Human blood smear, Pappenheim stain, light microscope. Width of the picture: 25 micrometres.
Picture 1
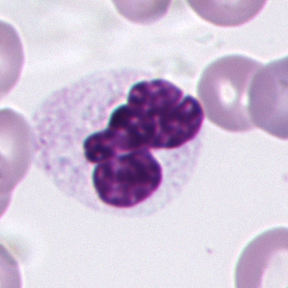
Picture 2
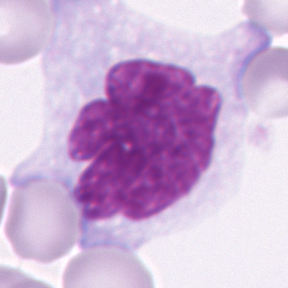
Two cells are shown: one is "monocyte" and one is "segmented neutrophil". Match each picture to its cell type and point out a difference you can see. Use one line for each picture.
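Picture 1: segmented neutrophil. The cytoplasm holds many fine, small pinkish-lilac granules.
Picture 2: monocyte. The cytoplasm holds no distinct coloured granules.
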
